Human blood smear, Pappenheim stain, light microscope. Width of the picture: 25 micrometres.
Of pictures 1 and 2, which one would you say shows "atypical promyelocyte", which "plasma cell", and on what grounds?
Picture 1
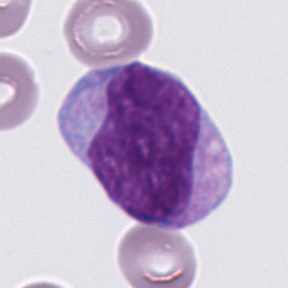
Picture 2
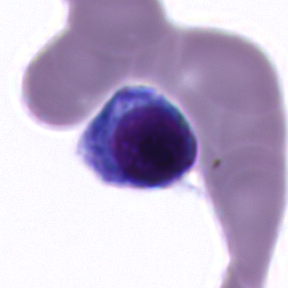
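So the first picture must be the atypical promyelocyte, which leaves the plasma cell for picture 2. In picture 1 the outline is smooth and oval, about 16 by 13 micrometres; the nucleus lies as a broad band across the middle, with cytoplasm showing to its left and right. That nucleus is about 14 by 10 micrometres and fills about 70% of the cell's area. Its cytoplasm is pale greyish blue, with no coarse or dark granules, no vacuoles, and no projections or blebs at the surface.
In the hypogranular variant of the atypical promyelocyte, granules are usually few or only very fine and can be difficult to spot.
Picture 2 looks different at once: its cytoplasm is stained a deep blue rather than pale.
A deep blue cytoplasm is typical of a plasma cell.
Its edge isn't smooth all round either; the left side is ragged and fuzzy, the right smoother. Pale pinkish-violet red cells press against it from above and from the right.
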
